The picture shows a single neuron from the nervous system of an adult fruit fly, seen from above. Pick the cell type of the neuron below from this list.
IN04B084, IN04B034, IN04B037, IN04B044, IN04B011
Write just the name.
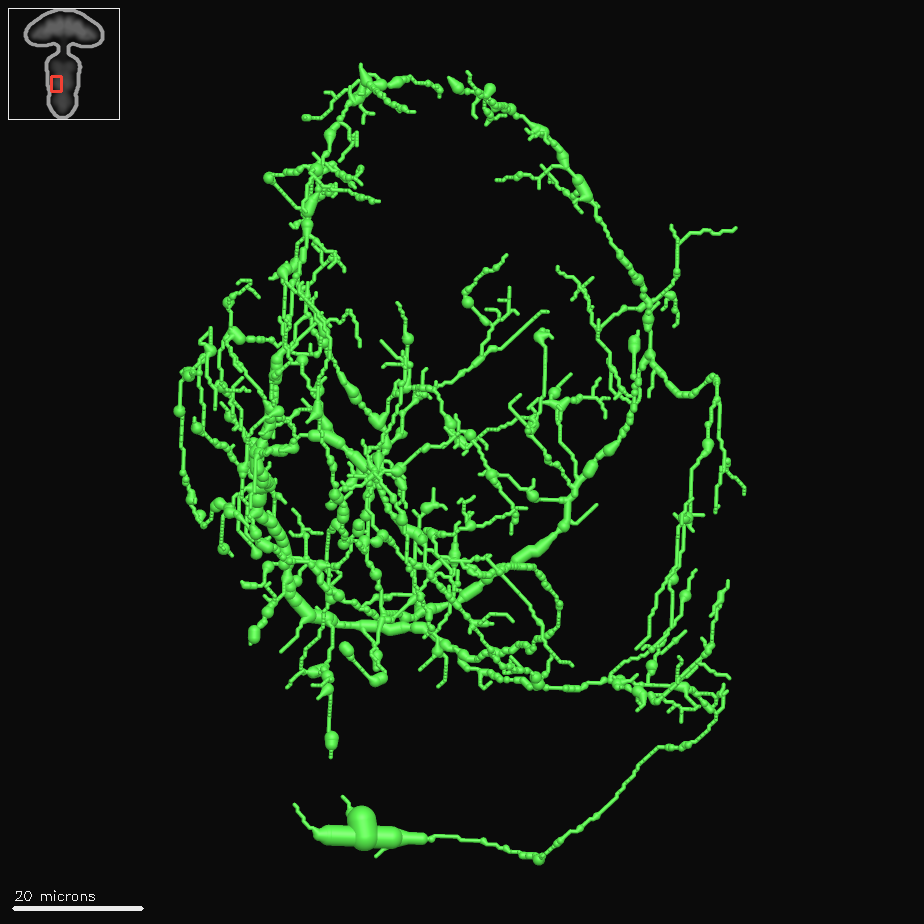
IN04B011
